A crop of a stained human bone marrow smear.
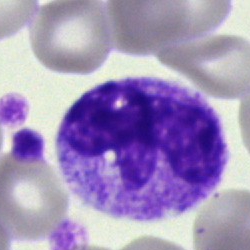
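Segmented neutrophil, the central cell in a stained bone marrow smear. Its chromatin is dark purple and coarsely clumped. A moderate amount of pale lilac cytoplasm lies mostly beneath the nucleus and holds scattered fine purple granules. Two small clear white spots overlie the nucleus.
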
